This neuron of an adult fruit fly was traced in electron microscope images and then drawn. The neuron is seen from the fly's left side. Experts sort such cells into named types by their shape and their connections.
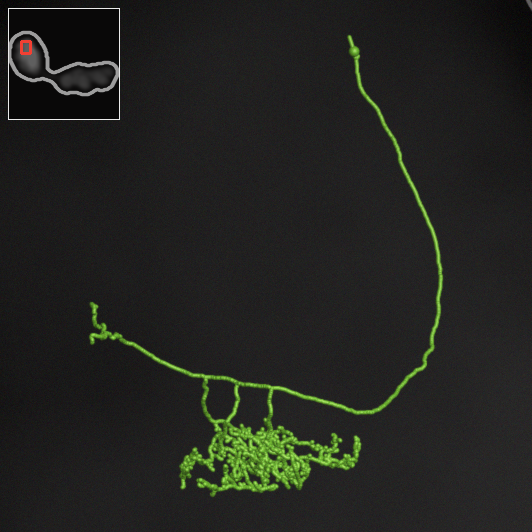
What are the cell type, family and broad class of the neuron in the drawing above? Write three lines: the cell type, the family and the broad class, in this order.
FC1B
class CX
central-brain intrinsic neuron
